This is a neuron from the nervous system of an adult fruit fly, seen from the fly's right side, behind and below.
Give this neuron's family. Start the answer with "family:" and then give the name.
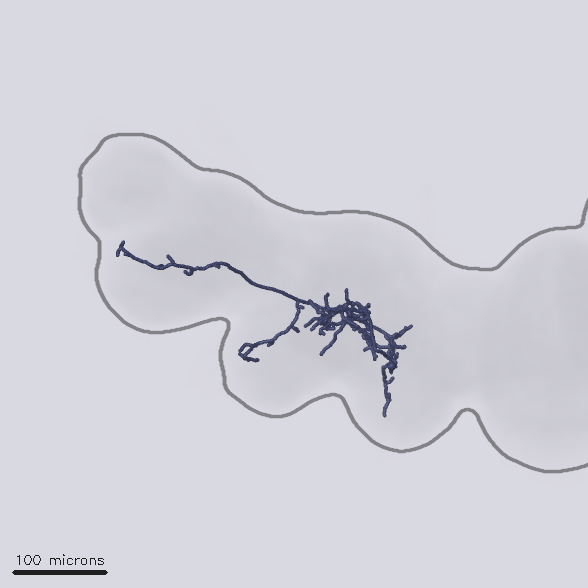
family: hemilineage 07B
